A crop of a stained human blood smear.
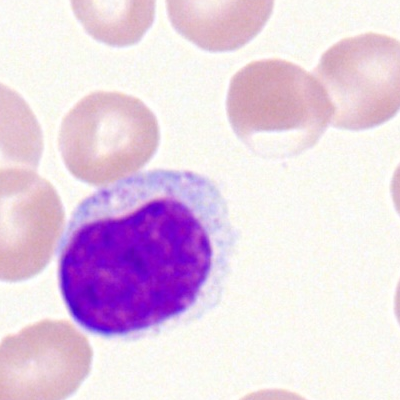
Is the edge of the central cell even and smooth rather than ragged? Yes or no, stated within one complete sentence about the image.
No, the edge of the cell is rough rather than smooth and even.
